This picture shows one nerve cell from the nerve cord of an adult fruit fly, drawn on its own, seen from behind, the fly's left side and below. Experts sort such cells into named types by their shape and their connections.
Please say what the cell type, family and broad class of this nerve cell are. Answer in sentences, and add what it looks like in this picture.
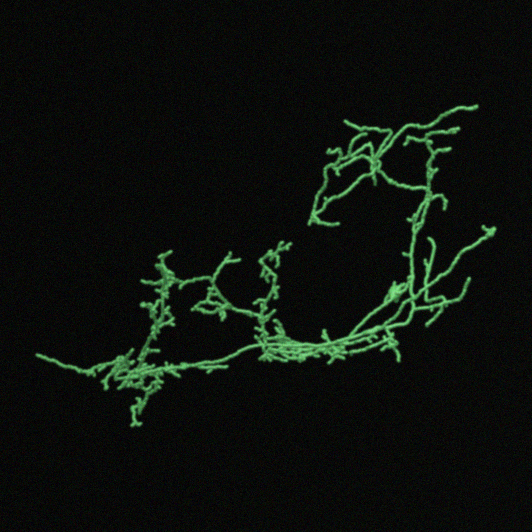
Its cell type is IN11A006. Its family is hemilineage 11A. It is a nerve-cord intrinsic neuron. The picture shows dozens of branch ends. In this view it is wider than it is tall.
